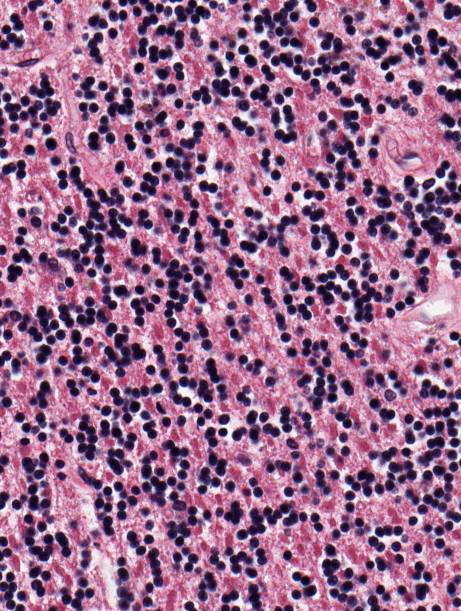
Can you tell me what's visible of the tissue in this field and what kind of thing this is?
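Checking the nuclei first: they are small, round, uniform and darkly stained. Most cells show little or no visible cytoplasm around the nucleus. No epithelium, glands or fat cells are seen anywhere in the field. This is cerebellum.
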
